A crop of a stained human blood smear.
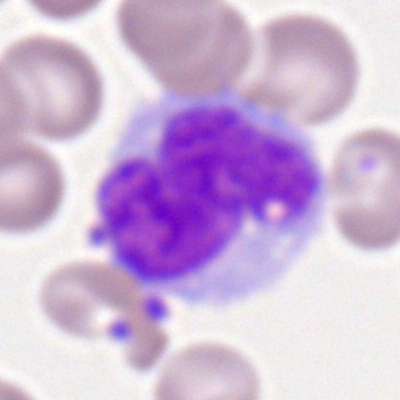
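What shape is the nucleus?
Large, folded and irregular, with deep indentations giving it a lobed look.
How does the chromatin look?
Lacy, with paler gaps between purple strands rather than dense dark clumps.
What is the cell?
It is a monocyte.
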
